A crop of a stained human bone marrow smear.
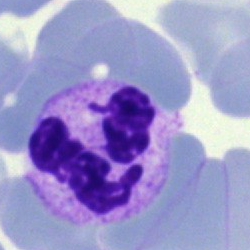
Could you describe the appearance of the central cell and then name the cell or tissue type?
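Look first at the nucleus: it is split into several separate lobes, with narrow strands joining them. The chromatin there is dark purple and coarsely clumped. Now move to the cytoplasm, which is a pale pinkish-lilac and filled with fine, small pinkish-purple granules. You are looking at a segmented neutrophil.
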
